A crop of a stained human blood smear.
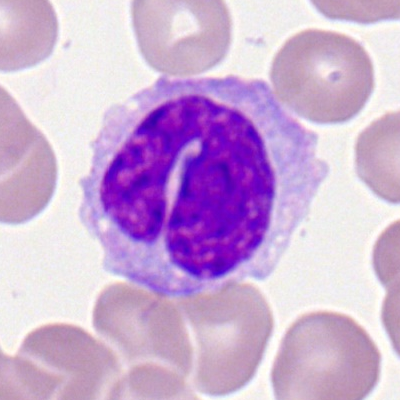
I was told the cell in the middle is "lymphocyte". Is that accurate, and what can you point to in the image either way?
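The nucleus is deeply folded, with a narrow pale slit through its middle, and that goes with monocyte.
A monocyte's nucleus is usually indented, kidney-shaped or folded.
The chromatin, clumped into darker and lighter purple patches, doesn't count against lymphocyte, so it doesn't settle anything.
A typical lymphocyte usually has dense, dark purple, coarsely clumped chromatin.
No coarse, brightly coloured granules sit in the cytoplasm, which suits either name.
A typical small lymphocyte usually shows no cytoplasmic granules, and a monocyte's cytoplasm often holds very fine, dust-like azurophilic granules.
Otherwise there's a pale greyish lilac-blue rim of cytoplasm on every side of the nucleus, and an irregular, slightly bumpy outline. So it's a monocyte, not a lymphocyte.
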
